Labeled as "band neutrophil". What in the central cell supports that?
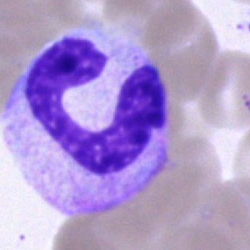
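Band neutrophil. Fits: the nucleus is a single curved band shaped like a C, its open side facing the upper right.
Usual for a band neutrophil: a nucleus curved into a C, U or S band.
Fits: the nucleus is unsegmented.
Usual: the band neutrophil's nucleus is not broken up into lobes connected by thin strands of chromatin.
Also seen: abundant pale lilac cytoplasm holding fine, faint pinkish-violet granules. Against: no feature seen.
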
